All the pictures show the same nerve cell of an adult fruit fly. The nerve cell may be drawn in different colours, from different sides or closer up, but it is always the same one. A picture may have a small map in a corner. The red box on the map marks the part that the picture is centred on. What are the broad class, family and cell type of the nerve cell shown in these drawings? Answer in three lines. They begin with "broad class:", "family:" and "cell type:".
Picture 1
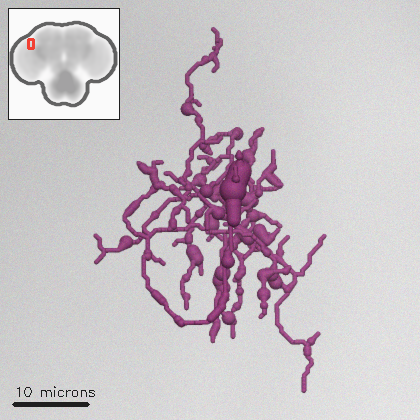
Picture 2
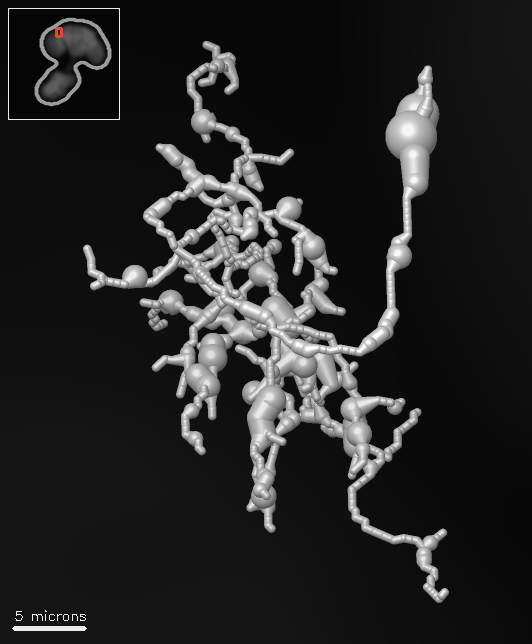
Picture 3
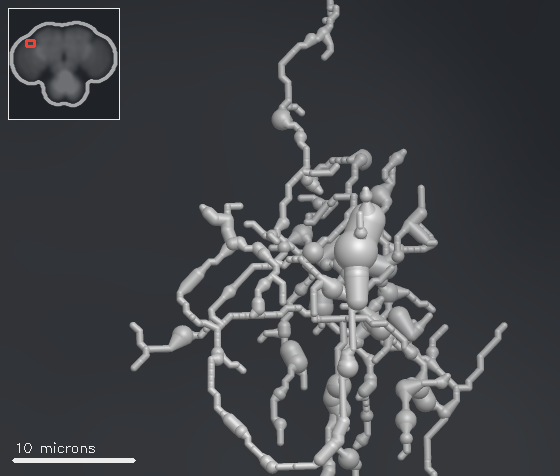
broad class: optic-lobe intrinsic neuron
family: Dm
cell type: Dm10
